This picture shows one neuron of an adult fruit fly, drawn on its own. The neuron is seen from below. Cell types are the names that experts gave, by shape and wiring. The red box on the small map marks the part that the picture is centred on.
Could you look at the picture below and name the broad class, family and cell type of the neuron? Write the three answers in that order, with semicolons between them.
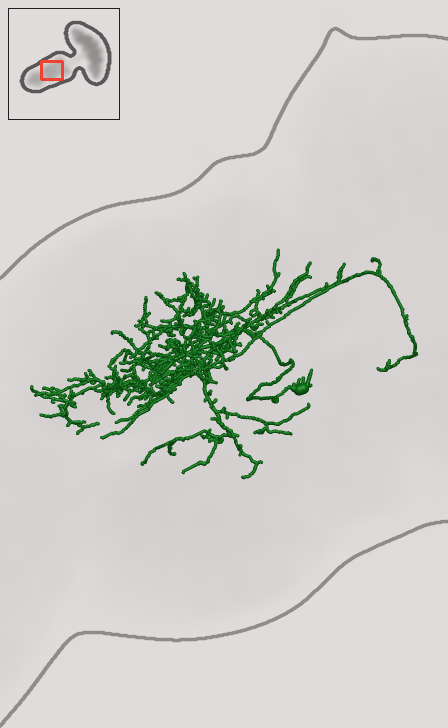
nerve-cord intrinsic neuron; hemilineage 02A; IN02A026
